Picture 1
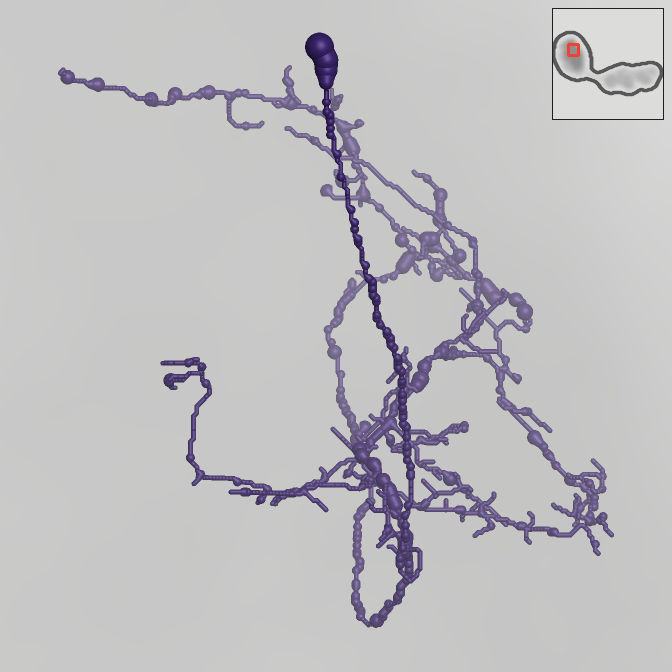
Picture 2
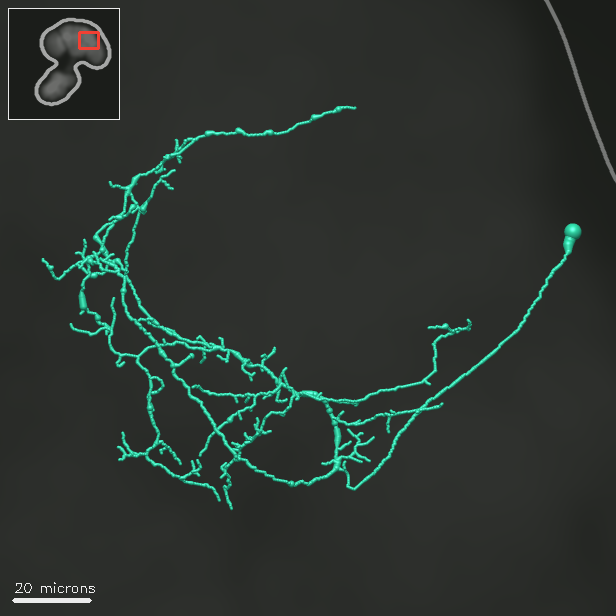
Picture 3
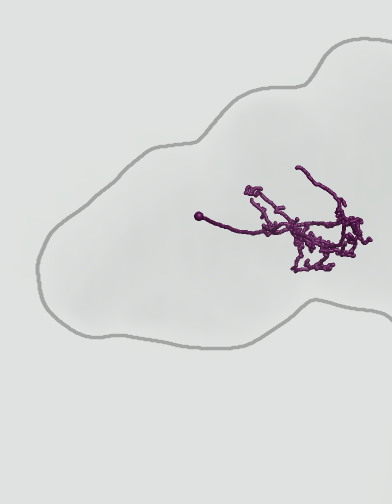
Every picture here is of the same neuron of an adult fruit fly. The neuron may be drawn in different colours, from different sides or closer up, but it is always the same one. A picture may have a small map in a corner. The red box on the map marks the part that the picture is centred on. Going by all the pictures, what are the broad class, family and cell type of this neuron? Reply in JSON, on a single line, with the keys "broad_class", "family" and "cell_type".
{"broad_class": "central-brain intrinsic neuron", "family": "hemilineage VPNp1_medial", "cell_type": "PLP189"}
